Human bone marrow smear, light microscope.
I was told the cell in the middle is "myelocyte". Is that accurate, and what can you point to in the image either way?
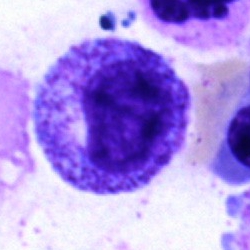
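The deciding feature is the cytoplasm, which is densely packed with purple granules. The cell is a promyelocyte, not a myelocyte.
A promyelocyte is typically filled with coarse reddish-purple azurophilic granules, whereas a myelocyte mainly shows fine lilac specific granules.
The densely packed granules therefore speak for promyelocyte and against myelocyte. Just left of the nucleus lies a pale zone with few granules; the nucleus sits off-centre toward the right, and its chromatin stains dark purple.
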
